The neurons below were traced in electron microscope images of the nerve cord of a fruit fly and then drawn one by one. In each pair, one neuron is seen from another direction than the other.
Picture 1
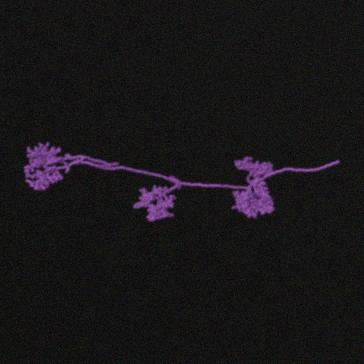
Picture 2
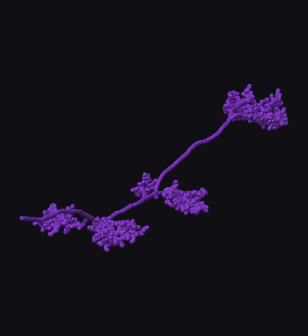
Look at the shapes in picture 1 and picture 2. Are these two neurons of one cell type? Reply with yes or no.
no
